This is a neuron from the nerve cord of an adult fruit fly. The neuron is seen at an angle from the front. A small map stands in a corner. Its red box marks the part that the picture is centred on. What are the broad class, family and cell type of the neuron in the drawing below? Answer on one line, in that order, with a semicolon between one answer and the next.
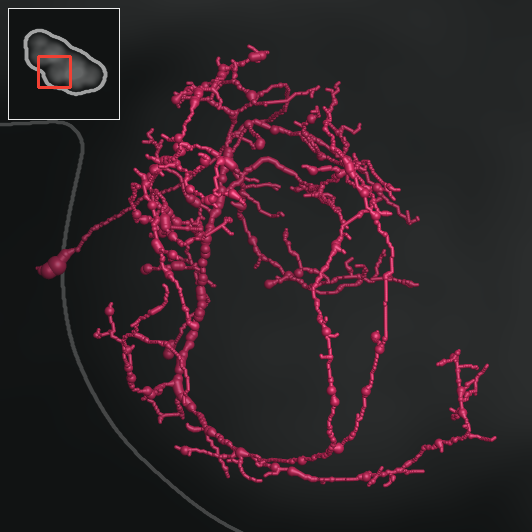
nerve-cord intrinsic neuron; hemilineage 03A; IN03A060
